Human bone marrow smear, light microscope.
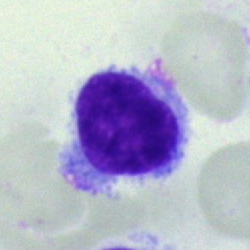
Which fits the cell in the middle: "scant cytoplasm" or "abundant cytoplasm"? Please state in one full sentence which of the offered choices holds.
The cell's cytoplasm is limited to a narrow rim.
